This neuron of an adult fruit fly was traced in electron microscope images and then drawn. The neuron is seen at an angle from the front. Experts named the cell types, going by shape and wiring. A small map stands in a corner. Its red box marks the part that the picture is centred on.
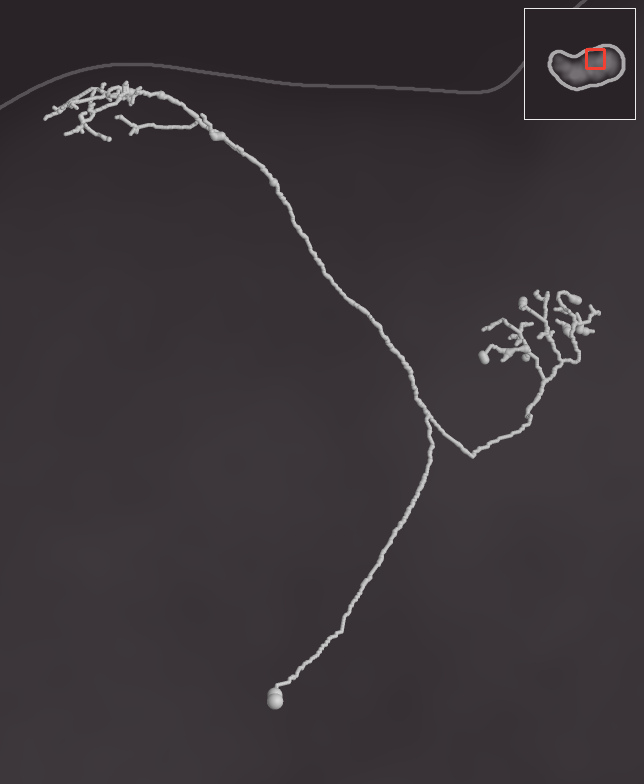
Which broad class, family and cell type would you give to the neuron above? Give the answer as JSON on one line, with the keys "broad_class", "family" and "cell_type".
{"broad_class": "central-brain intrinsic neuron", "family": "hemilineage AOTUv4_ventral", "cell_type": "FB9B_d"}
